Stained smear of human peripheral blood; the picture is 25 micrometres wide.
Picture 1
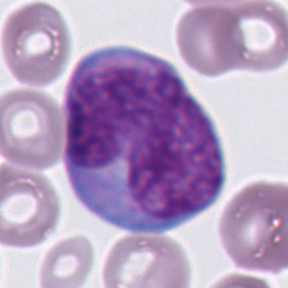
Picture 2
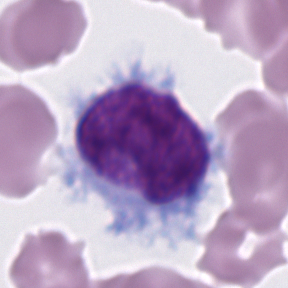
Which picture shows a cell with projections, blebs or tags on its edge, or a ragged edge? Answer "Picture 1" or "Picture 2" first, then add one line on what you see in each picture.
Picture 2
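What picture 1 shows: The cell outline is smooth and rounded, with no surface projections.
What picture 2 shows: Fine hair-like projections extend from the cytoplasm all around the cell's edge.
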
